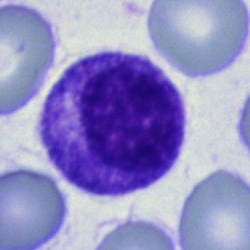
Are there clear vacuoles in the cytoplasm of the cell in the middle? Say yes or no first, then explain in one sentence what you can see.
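No. No vacuoles are seen in the cytoplasm.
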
